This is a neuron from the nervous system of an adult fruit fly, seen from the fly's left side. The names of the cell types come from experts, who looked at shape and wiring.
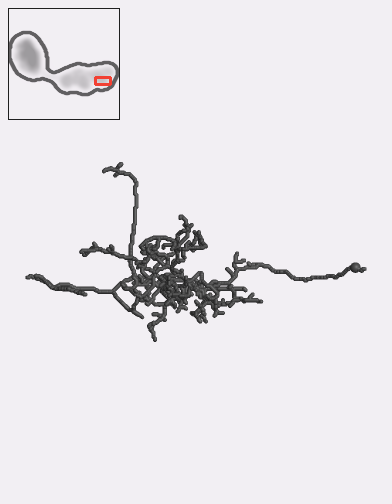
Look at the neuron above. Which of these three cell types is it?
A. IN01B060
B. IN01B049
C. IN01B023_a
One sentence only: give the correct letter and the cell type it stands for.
The cell type to which the neuron belongs is option A, IN01B060.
